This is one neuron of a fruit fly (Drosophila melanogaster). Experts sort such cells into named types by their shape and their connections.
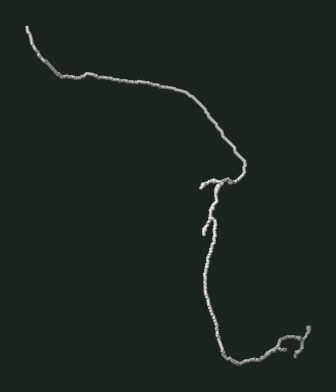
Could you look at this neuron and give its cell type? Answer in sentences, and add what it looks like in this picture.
Its cell type is ORN_VM6m. Its broad class is sensory neuron entering the brain. No cell body is drawn. It has a dozen or fewer branch ends.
